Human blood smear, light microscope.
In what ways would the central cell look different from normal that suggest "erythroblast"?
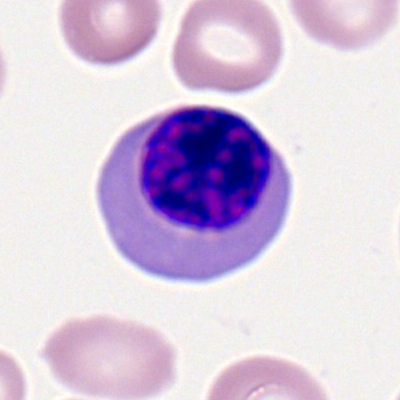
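Consistent with erythroblast: chromatin dark purple, coarsely clumped.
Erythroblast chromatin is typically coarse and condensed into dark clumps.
Not consistent: nucleus off-centre, displaced toward top of cell.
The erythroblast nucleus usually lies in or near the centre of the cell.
Cytoplasm pale lilac-blue, rim widest below the nucleus.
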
